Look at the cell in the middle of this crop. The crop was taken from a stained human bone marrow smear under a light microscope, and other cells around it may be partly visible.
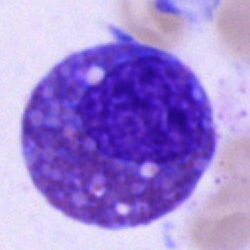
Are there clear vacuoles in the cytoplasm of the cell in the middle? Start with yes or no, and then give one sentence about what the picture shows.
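Yes. Several small clear round vacuoles lie in the cytoplasm.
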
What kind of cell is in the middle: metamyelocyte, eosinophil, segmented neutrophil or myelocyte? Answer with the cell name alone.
eosinophil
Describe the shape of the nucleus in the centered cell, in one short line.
The nucleus is one compact mass, round, oval or kidney-shaped in outline.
